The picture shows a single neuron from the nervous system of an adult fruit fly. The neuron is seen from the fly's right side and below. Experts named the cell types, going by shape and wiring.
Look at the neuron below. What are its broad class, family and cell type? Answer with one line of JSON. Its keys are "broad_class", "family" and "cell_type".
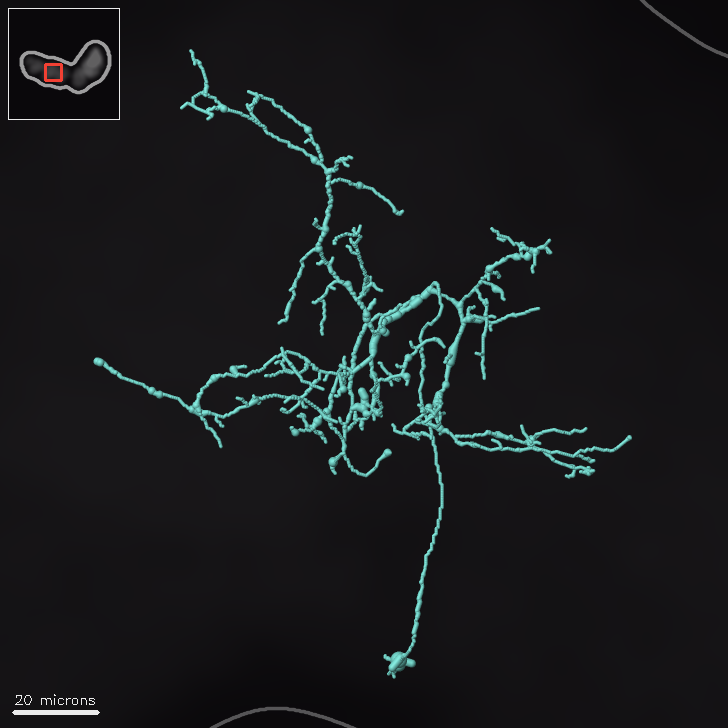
{"broad_class": "nerve-cord intrinsic neuron", "family": "hemilineage 03B", "cell_type": "IN03B080"}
